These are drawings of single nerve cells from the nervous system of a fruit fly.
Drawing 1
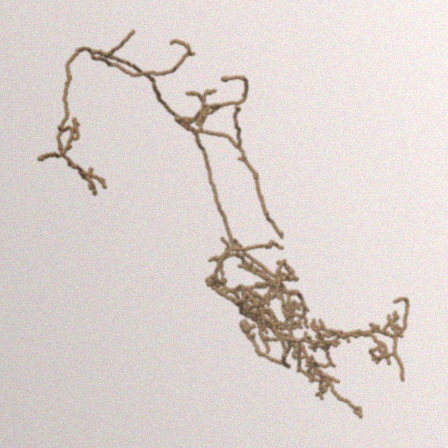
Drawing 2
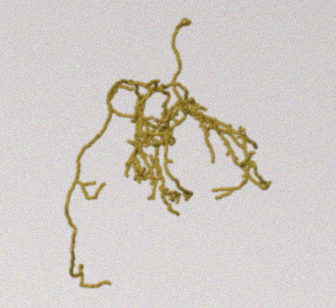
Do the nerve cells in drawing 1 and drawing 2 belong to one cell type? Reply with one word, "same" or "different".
different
